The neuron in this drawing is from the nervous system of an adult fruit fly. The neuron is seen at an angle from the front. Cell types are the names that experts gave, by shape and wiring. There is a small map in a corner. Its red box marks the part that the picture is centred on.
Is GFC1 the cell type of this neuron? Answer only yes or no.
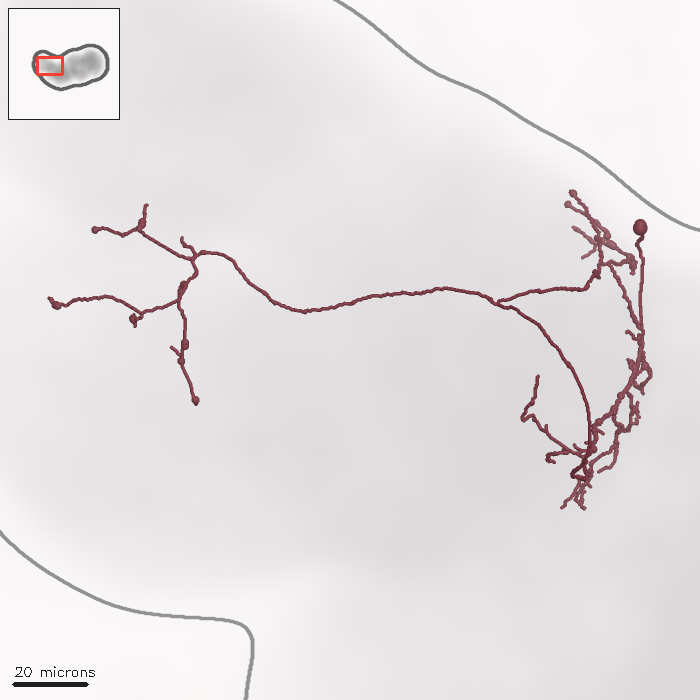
no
